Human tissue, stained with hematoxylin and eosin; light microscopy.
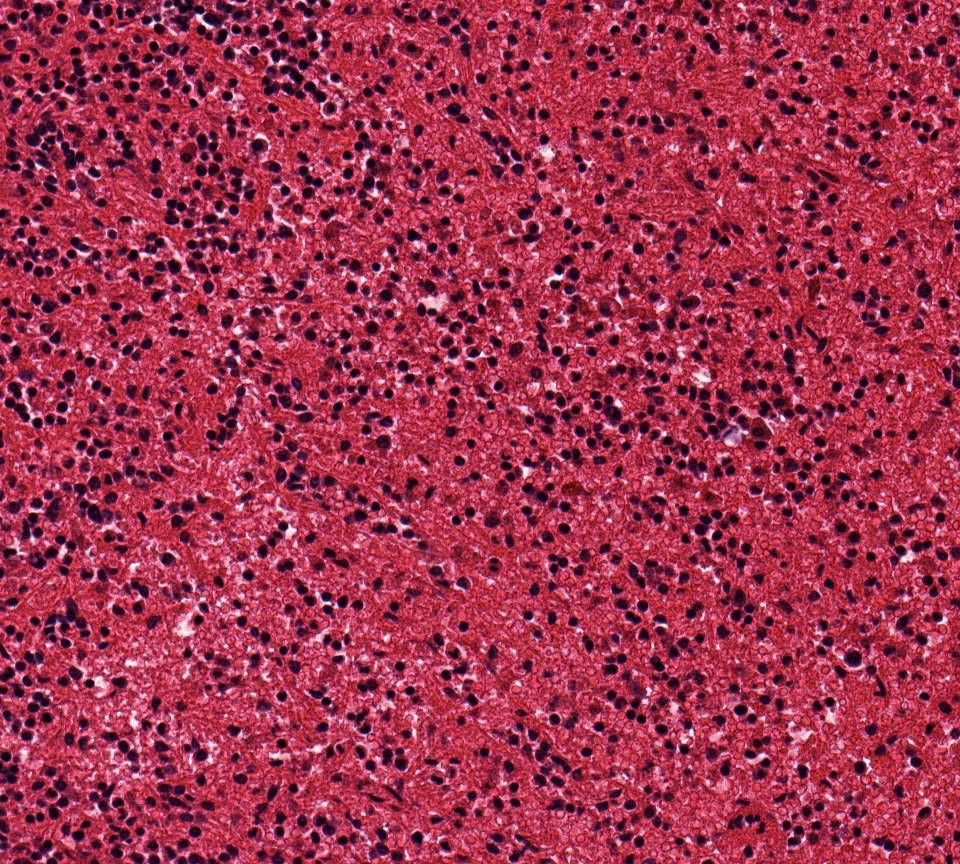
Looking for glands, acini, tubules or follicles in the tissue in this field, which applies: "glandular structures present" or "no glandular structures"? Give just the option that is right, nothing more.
No glandular structures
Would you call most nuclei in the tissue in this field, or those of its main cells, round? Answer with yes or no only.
Yes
